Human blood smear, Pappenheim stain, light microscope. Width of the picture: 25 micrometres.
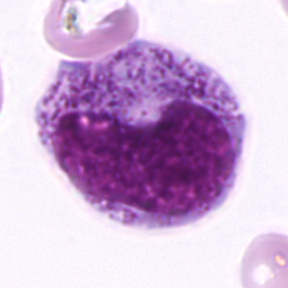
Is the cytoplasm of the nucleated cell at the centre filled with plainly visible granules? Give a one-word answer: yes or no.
Yes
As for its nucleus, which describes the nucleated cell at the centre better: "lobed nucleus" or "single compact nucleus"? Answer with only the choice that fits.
Single compact nucleus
